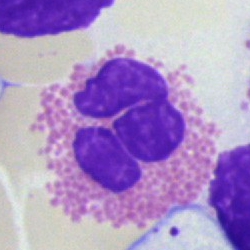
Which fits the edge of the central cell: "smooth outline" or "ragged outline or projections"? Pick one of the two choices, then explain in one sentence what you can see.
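Ragged outline or projections. Granules at the edge give the cell a bumpy, beaded outline.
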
